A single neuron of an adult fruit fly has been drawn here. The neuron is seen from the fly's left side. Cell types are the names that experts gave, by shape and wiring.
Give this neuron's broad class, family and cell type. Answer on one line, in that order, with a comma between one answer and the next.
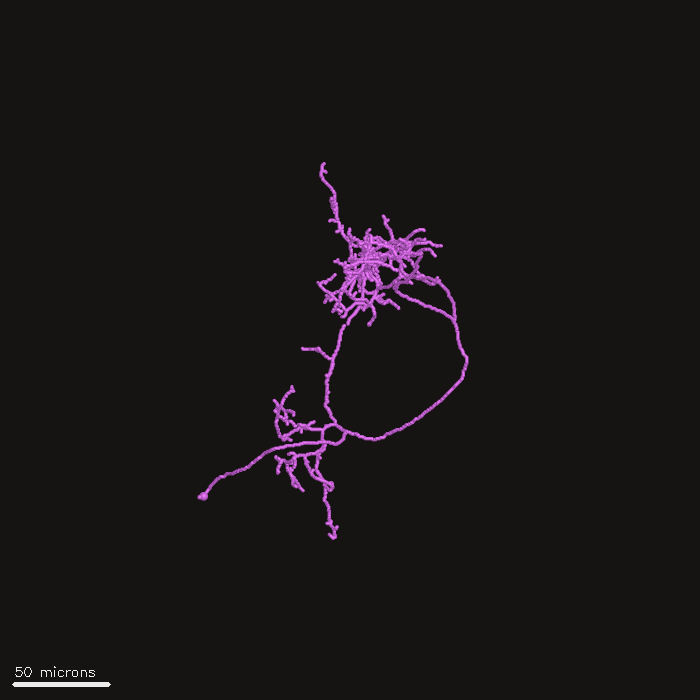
central-brain intrinsic neuron, hemilineage LALv1_ventral, AVLP457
